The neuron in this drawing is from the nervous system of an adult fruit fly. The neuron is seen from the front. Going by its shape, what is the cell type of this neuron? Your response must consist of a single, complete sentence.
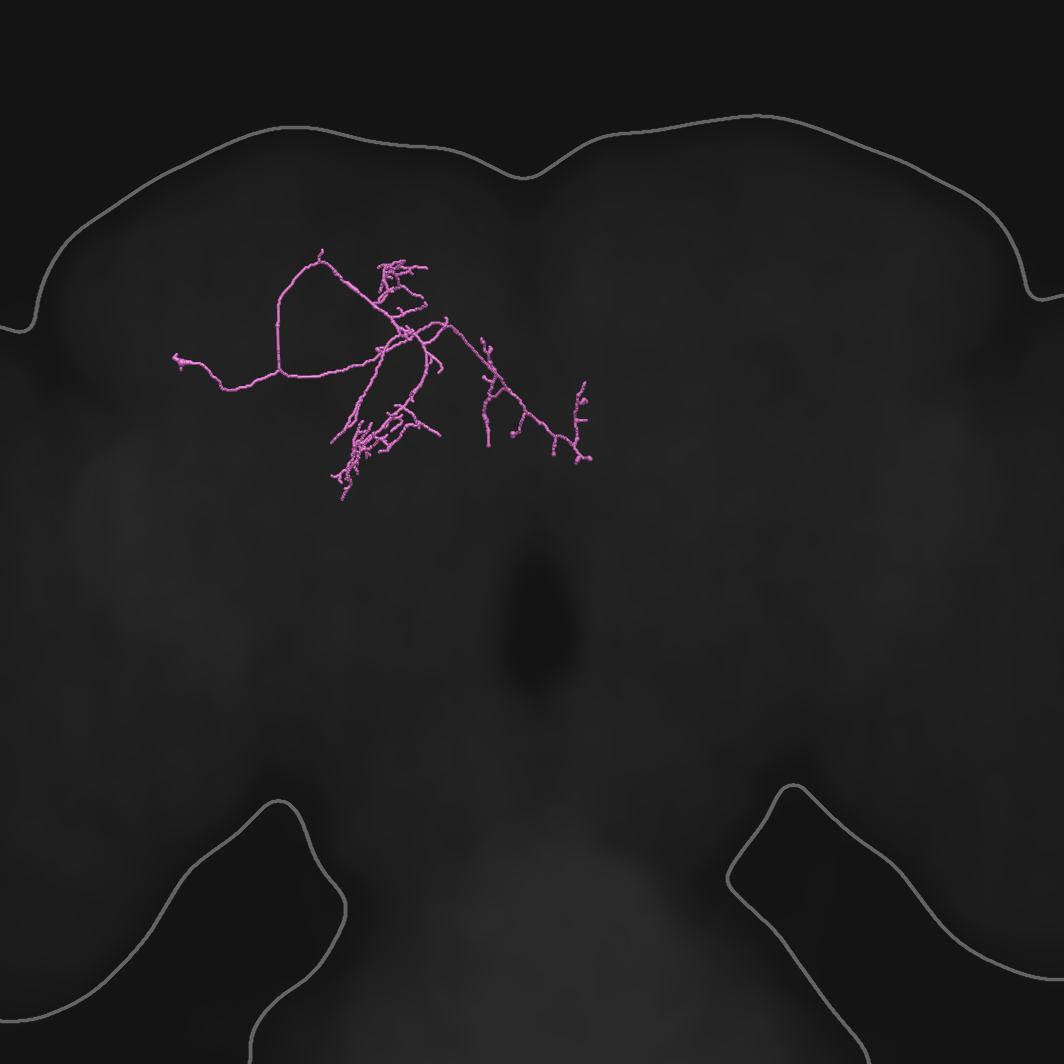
It is SMP016_b that is the cell type of the neuron.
